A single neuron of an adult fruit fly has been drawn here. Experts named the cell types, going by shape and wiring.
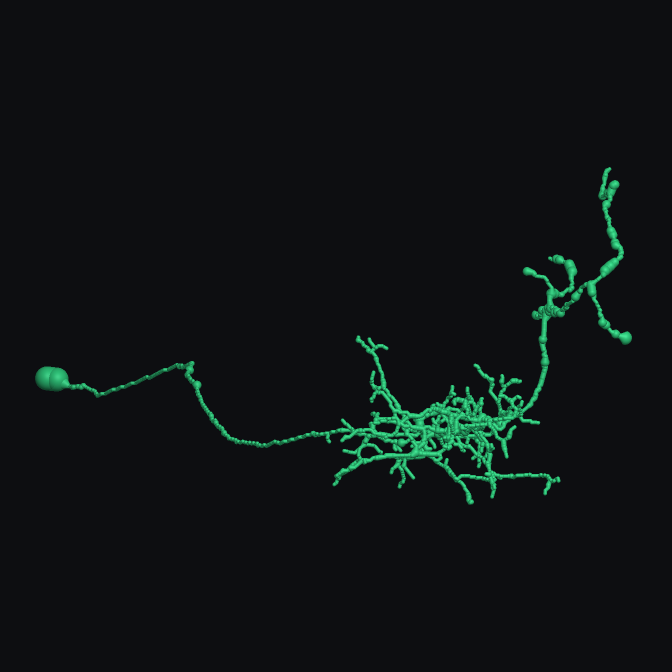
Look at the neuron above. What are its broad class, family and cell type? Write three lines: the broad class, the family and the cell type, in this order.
nerve-cord intrinsic neuron
hemilineage 06A
IN06A061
